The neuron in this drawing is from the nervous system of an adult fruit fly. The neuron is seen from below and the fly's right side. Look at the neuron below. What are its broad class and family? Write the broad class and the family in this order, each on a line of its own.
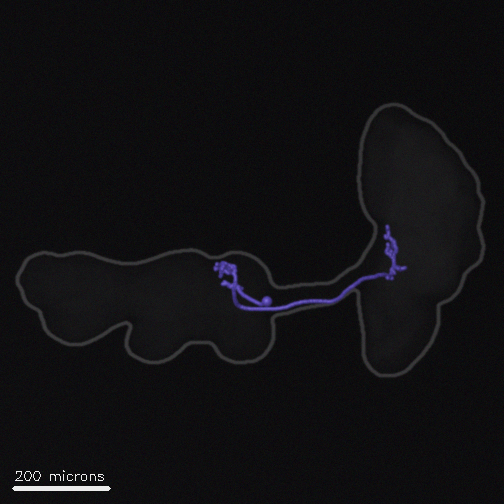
ascending neuron
hemilineage 07B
